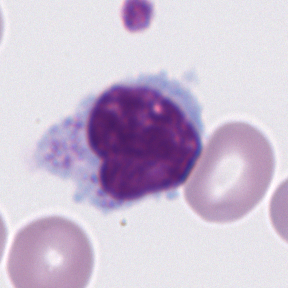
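Large granular lymphocyte, central cell, stained smear of human peripheral blood. Outline ragged; cytoplasmic edge frayed and uneven. Notch on lower left side of nucleus. Cytoplasm pale greyish blue, fine purplish granules scattered through it.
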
